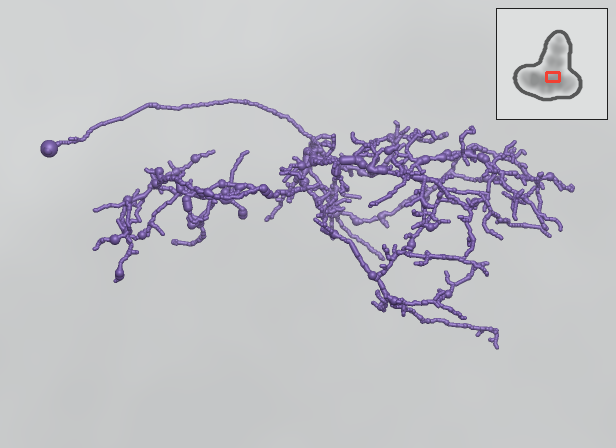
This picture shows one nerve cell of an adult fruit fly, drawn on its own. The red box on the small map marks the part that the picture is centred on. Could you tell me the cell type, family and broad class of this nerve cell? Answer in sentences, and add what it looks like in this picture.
It is of cell type CB2592. Its family is hemilineage SLPpm3. This is a central-brain intrinsic neuron. Dozens of branch ends can be seen. As drawn here it is wider than it is tall.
